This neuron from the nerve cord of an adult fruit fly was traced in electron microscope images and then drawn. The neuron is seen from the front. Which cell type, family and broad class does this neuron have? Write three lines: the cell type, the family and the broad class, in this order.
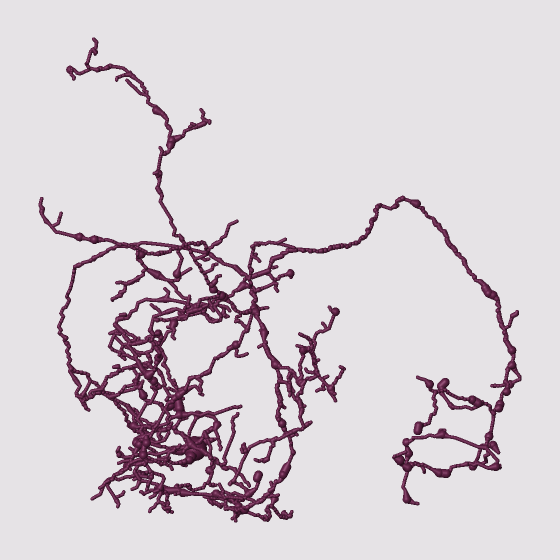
IN04B076
hemilineage 04B
nerve-cord intrinsic neuron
